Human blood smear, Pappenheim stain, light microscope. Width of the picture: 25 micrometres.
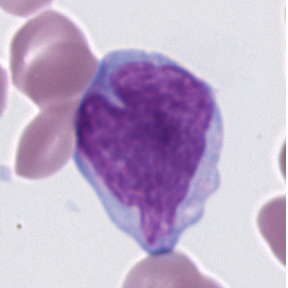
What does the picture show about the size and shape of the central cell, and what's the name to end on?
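Let me start with size: the cell measures about 18 by 13 micrometres. The nucleus is about 16 by 13 micrometres and fills about 70% of the cell's area. A deep notch cuts into it from the upper left, and below that it narrows into a tapering lower part. Its chromatin is purple, with a fine, streaky texture rather than coarse dense blocks. Around it, the cytoplasm is pale blue. This is an atypical promyelocyte.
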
